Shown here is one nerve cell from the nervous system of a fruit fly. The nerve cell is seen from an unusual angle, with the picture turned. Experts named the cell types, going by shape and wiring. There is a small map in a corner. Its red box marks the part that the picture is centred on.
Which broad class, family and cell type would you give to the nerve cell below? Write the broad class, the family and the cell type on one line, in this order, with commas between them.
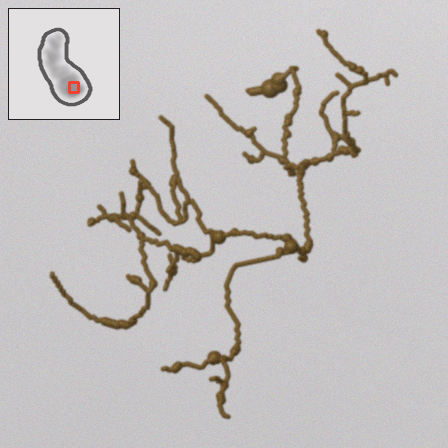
central-brain intrinsic neuron, class DAN, PAM03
